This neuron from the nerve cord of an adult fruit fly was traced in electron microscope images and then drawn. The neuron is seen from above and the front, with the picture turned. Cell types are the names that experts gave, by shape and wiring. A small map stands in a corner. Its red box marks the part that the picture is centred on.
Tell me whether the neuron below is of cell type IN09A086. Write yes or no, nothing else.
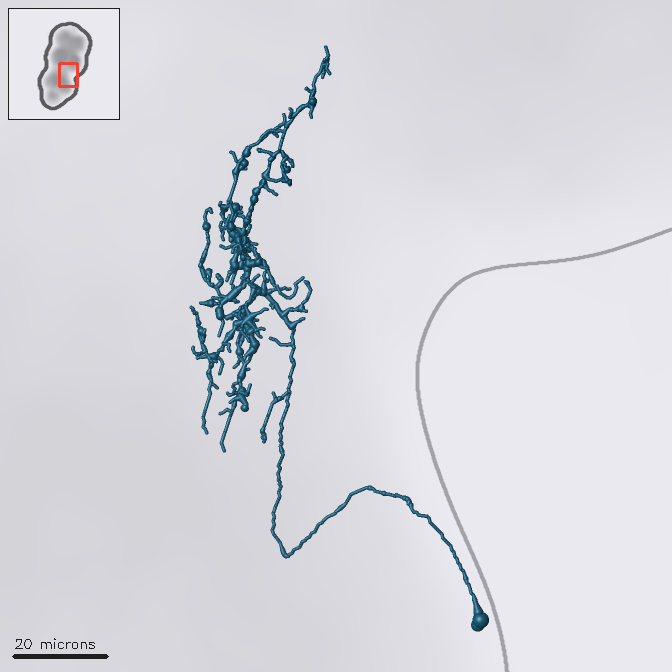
yes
